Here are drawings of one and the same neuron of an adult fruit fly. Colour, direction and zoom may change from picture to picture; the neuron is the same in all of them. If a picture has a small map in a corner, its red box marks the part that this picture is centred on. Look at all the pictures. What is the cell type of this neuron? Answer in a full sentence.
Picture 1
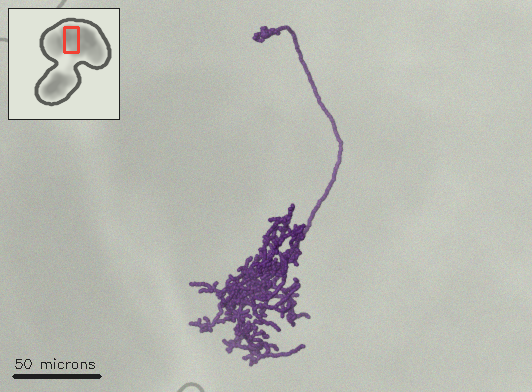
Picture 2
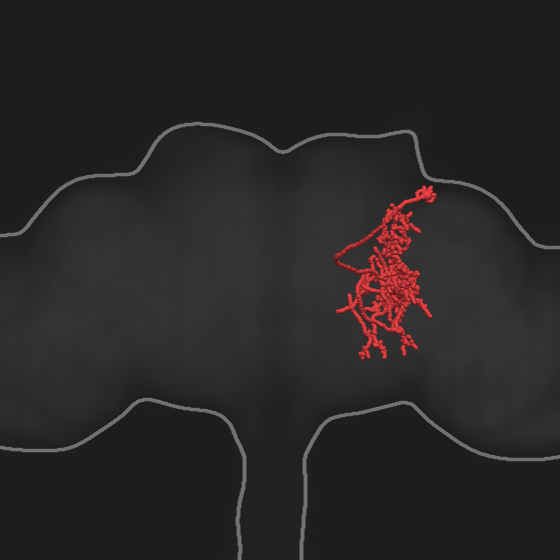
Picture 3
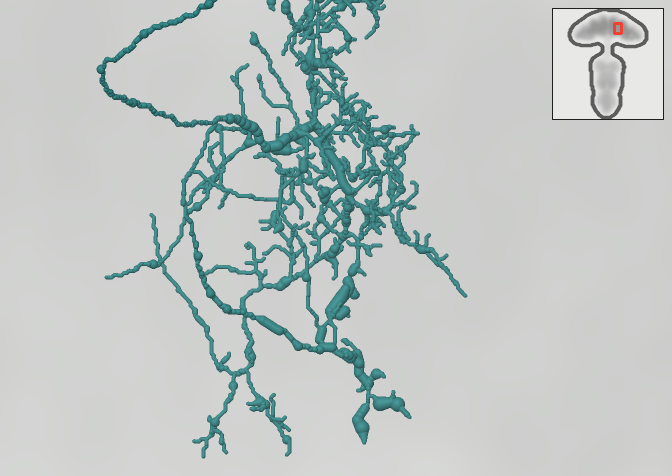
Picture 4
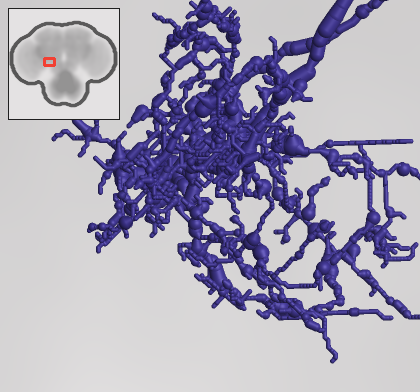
The cell type is SAD001.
